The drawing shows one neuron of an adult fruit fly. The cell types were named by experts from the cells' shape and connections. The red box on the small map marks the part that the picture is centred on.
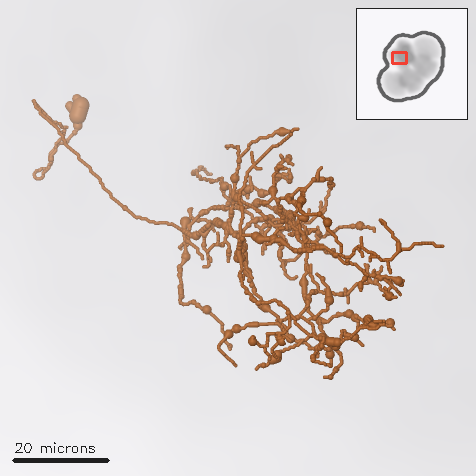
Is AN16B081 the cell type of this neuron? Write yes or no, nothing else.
yes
